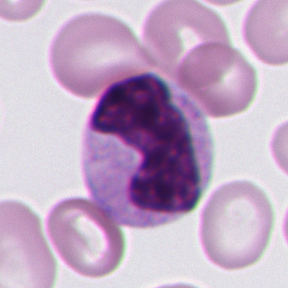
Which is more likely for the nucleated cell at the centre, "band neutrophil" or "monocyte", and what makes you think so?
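I'd call this a band neutrophil rather than a monocyte. The cytoplasm is pale pinkish-lilac, filling the left and lower-left part of the cell, with fine, dust-like lilac granules spread evenly throughout.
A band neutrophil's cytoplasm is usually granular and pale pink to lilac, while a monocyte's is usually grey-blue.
The chromatin, I notice, is dark purple and coarsely clumped.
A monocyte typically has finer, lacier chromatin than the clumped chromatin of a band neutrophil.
The nucleus lies along the upper and right side of the cell, with its indentation opening toward the left.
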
